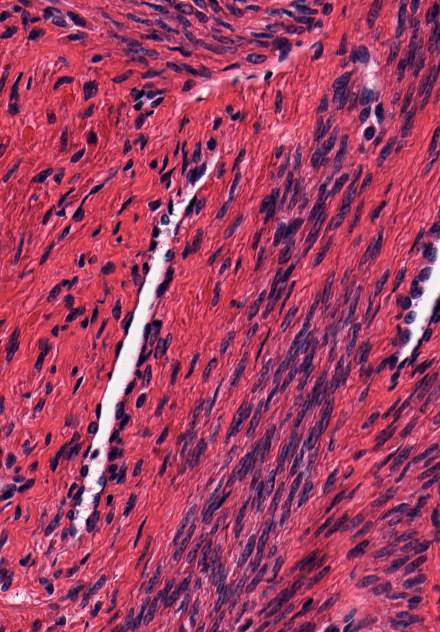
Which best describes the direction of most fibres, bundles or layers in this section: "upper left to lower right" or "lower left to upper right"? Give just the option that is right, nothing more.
Lower left to upper right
